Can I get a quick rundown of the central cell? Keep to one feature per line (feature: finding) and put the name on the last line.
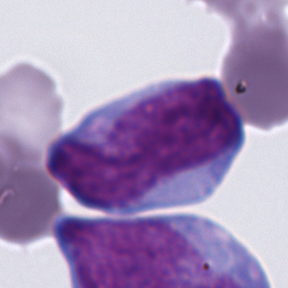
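Nucleus: first thing I notice, it fills most of the cell.
Cytoplasm: only a thin rim, and it widens at the lower right.
Stain of that rim: pale blue.
Chromatin: deep purple, mottled with darker and lighter patches.
Name: so, a myeloblast.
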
